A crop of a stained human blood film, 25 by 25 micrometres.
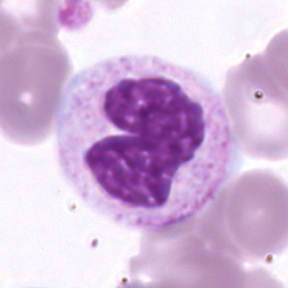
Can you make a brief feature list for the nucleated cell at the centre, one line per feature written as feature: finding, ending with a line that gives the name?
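Nucleus: folded into two broad lobes, notch opening toward the left
Chromatin: dark purple, clumped, paler streaks between clumps
Cytoplasm: pale, only faintly tinted
Granules: fine, pink-lilac, scattered throughout the cytoplasm
Cell size: about 15 micrometres across
Nucleus size: about 11 micrometres across, about 50% of the cell's area
Name: band neutrophil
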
